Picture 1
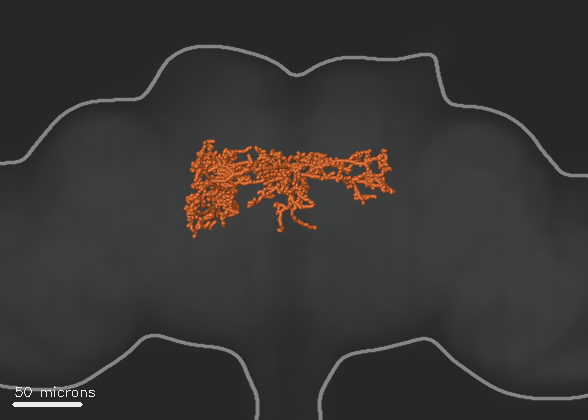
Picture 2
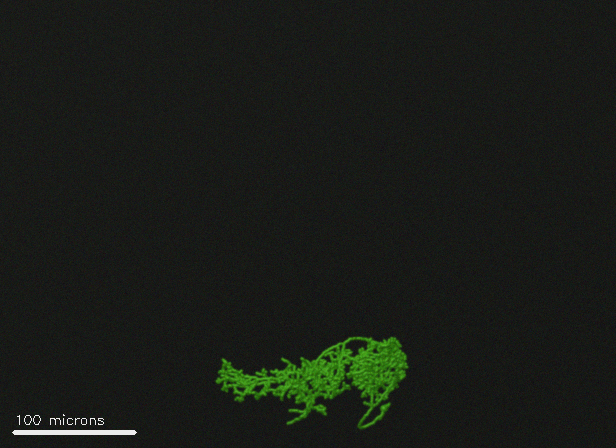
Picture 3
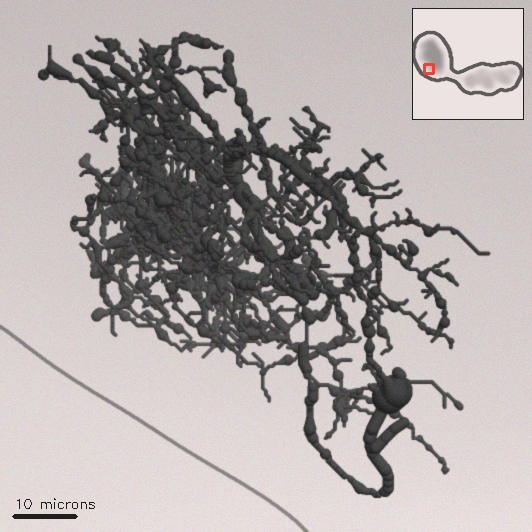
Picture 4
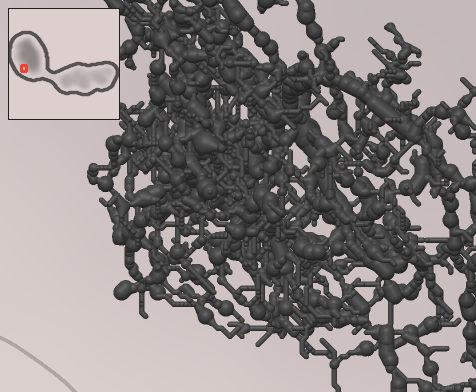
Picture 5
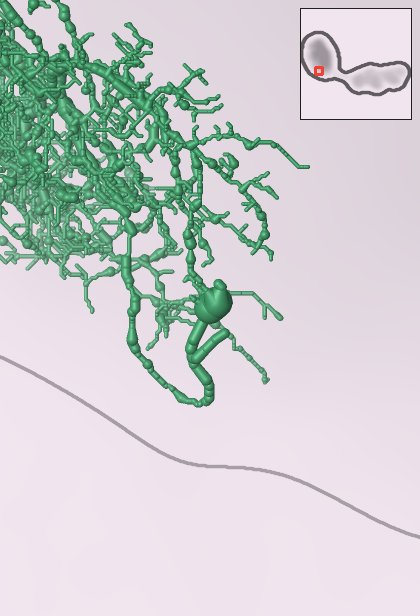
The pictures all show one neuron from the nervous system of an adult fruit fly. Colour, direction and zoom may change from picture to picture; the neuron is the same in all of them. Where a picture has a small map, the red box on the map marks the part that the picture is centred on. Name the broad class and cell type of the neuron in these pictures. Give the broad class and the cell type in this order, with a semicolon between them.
central-brain intrinsic neuron; GNG021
